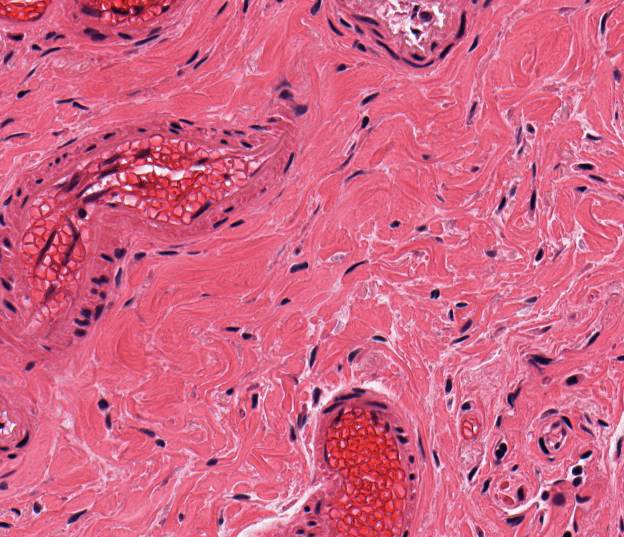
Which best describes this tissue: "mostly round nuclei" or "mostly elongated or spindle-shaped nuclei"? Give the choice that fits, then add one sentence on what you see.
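Mostly elongated or spindle-shaped nuclei. Spindle-shaped cells with dark, elongated nuclei lie scattered singly between the collagen bundles.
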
